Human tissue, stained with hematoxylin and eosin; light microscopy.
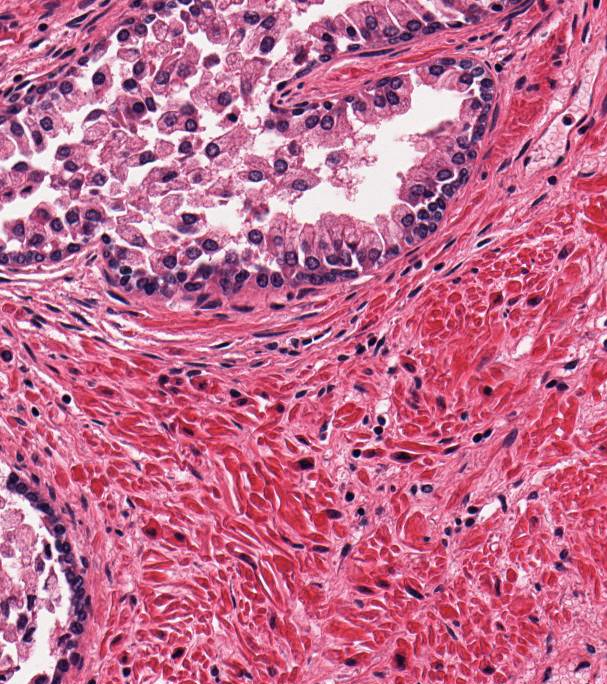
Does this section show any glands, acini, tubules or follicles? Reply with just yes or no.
Yes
